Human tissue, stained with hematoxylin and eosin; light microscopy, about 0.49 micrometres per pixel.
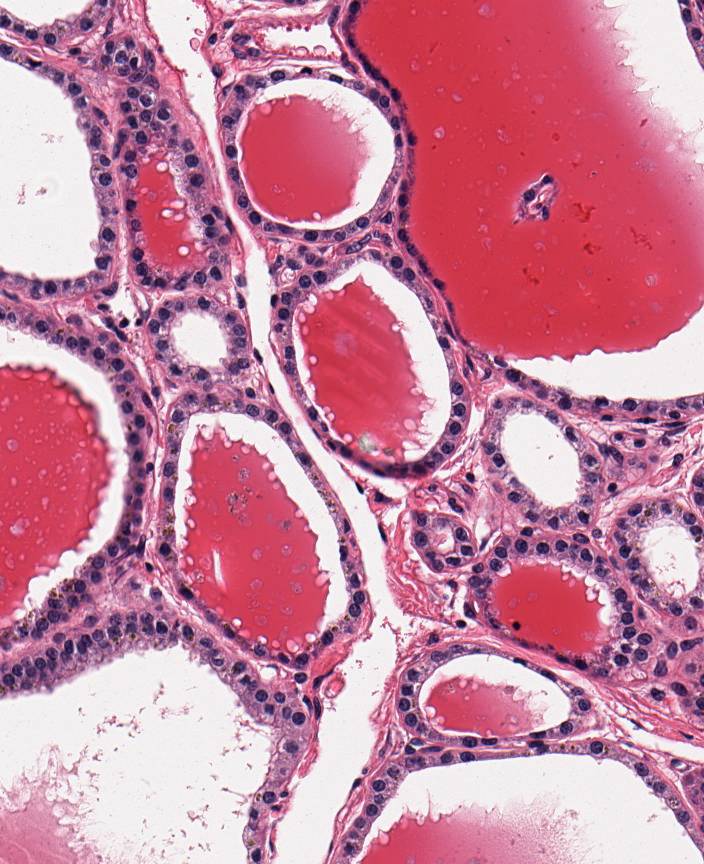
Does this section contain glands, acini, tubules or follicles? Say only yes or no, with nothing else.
Yes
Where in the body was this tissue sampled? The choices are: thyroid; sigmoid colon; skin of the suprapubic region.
thyroid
